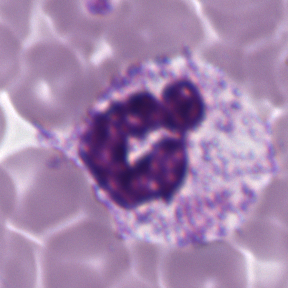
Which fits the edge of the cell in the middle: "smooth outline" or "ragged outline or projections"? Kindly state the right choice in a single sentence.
The edge of this cell is rough.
